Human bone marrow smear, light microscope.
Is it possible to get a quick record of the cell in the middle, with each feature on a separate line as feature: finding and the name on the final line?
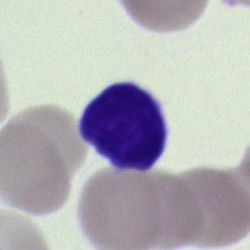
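Nucleus: fills almost the whole cell
Cytoplasm: no distinct rim visible around the nucleus
Chromatin: dense, staining deep purple
Nucleoli: none visible
Name: lymphocyte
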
